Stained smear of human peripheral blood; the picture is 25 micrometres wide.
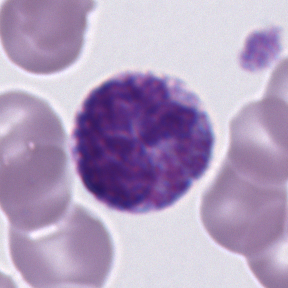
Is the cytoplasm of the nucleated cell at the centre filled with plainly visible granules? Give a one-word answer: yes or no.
Yes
